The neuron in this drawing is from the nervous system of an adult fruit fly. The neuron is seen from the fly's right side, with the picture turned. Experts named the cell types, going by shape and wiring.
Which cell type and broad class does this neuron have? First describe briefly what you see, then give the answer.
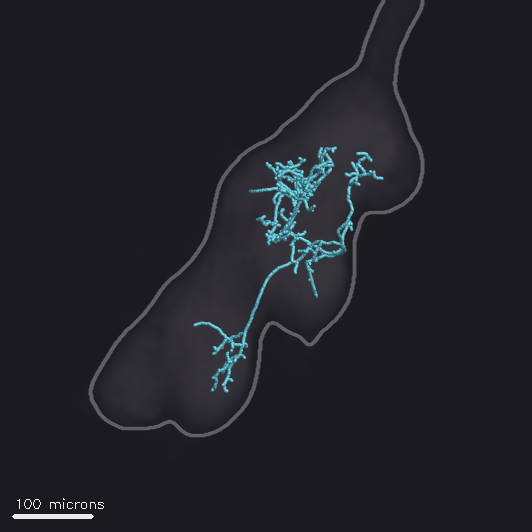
By the scale bar it is about 300 microns tall in this view. As drawn here it is taller than it is wide. It is of cell type INXXX134. This is a nerve-cord intrinsic neuron.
